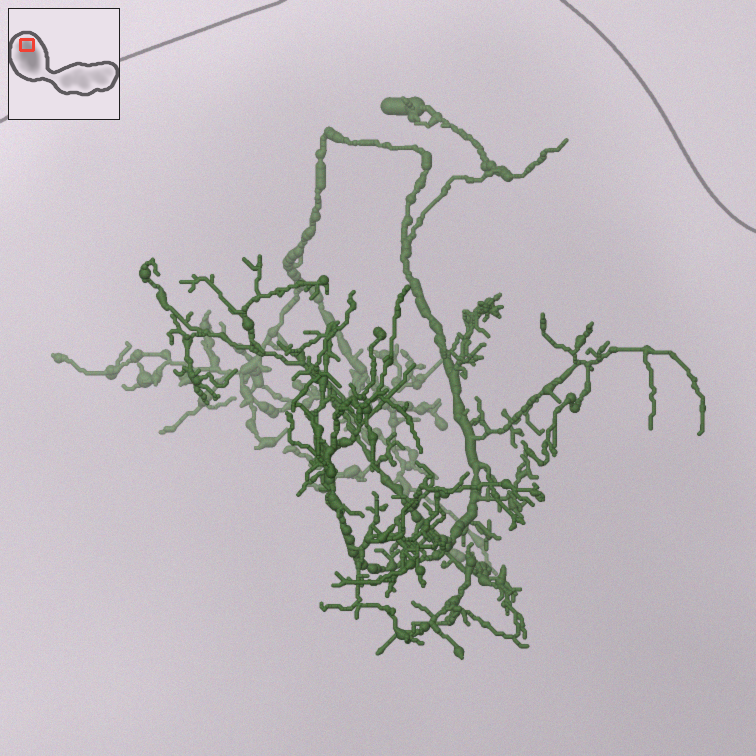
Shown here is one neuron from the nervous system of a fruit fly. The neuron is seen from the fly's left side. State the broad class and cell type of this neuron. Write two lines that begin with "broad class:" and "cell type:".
broad class: central-brain intrinsic neuron
cell type: SLP443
